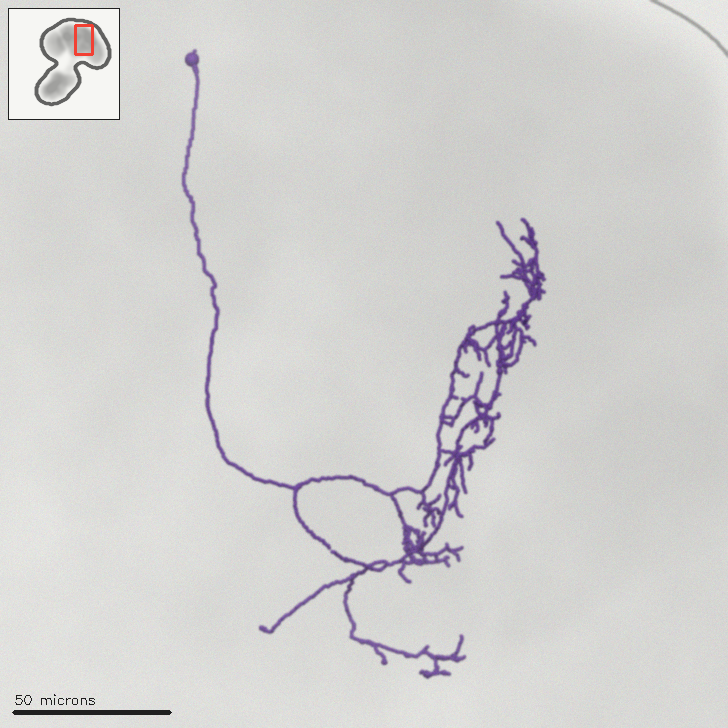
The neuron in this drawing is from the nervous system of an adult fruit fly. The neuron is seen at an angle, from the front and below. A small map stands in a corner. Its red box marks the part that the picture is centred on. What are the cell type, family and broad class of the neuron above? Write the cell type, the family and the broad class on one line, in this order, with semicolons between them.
LAL133_a; hemilineage DM1_antero_ventral; central-brain intrinsic neuron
